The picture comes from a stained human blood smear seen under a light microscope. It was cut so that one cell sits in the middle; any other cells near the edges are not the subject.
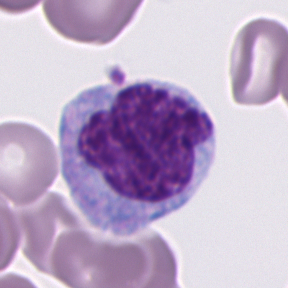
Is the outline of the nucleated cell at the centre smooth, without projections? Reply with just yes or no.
Yes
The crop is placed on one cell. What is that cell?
monocyte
